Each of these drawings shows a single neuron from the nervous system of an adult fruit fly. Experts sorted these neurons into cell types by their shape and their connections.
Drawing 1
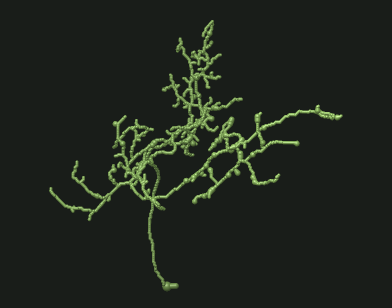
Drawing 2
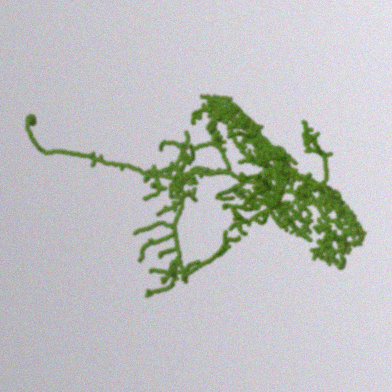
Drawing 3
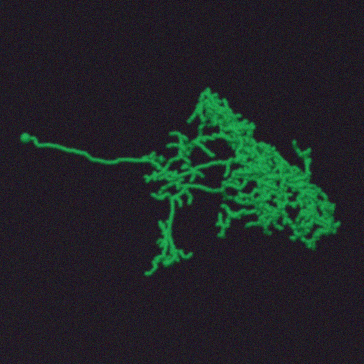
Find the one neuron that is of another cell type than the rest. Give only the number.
1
